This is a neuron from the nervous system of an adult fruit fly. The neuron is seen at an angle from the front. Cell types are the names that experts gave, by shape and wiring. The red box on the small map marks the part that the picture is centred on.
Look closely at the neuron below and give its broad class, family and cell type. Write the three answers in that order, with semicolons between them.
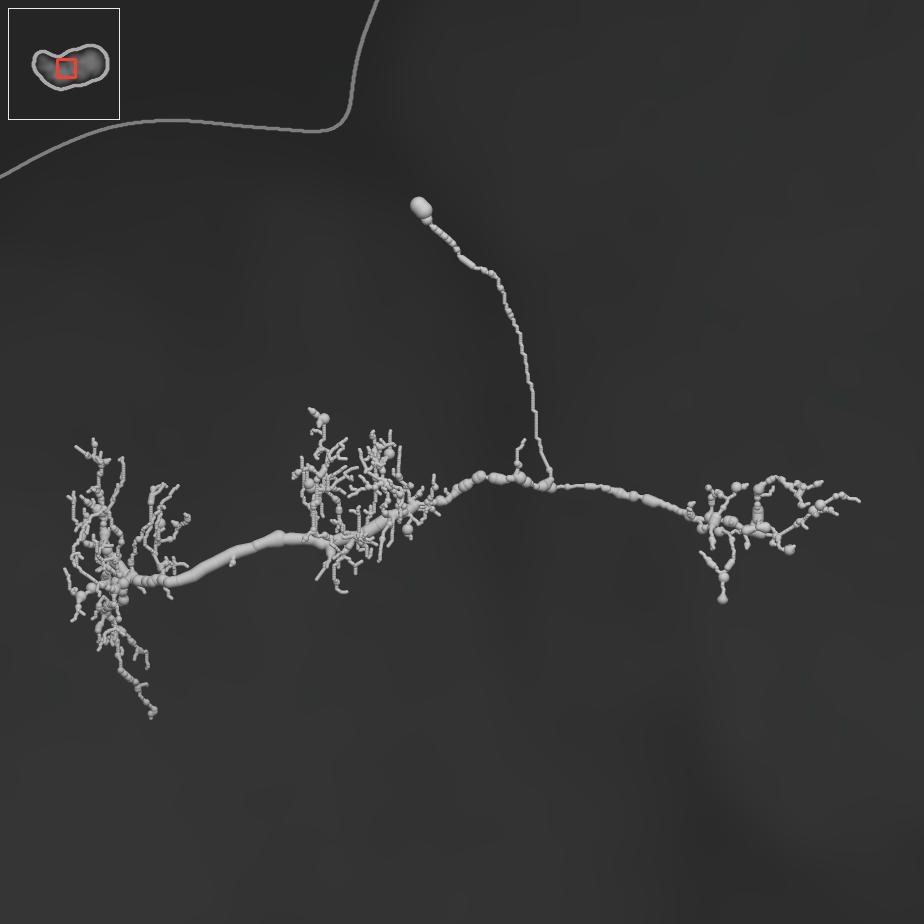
visual projection neuron; hemilineage VPNd1; LPLC2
